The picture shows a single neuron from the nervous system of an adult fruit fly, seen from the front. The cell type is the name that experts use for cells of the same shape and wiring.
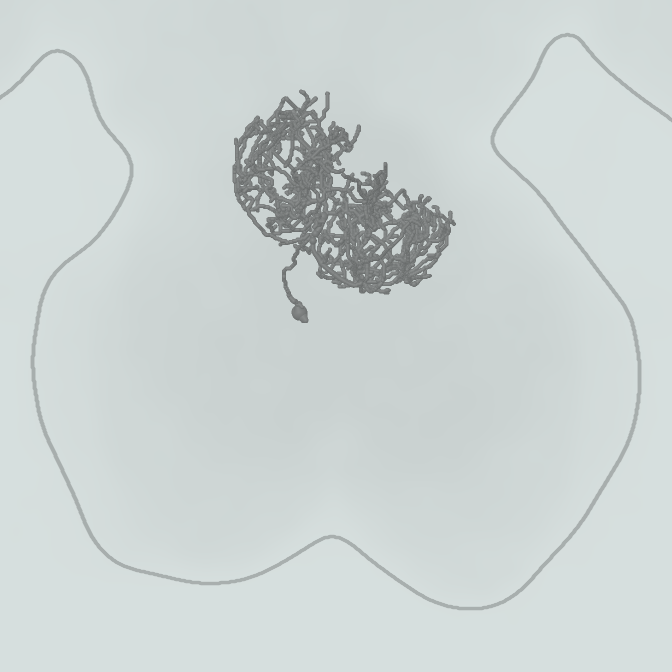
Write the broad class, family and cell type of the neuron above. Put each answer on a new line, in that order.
nerve-cord intrinsic neuron
hemilineage 00A
IN00A033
